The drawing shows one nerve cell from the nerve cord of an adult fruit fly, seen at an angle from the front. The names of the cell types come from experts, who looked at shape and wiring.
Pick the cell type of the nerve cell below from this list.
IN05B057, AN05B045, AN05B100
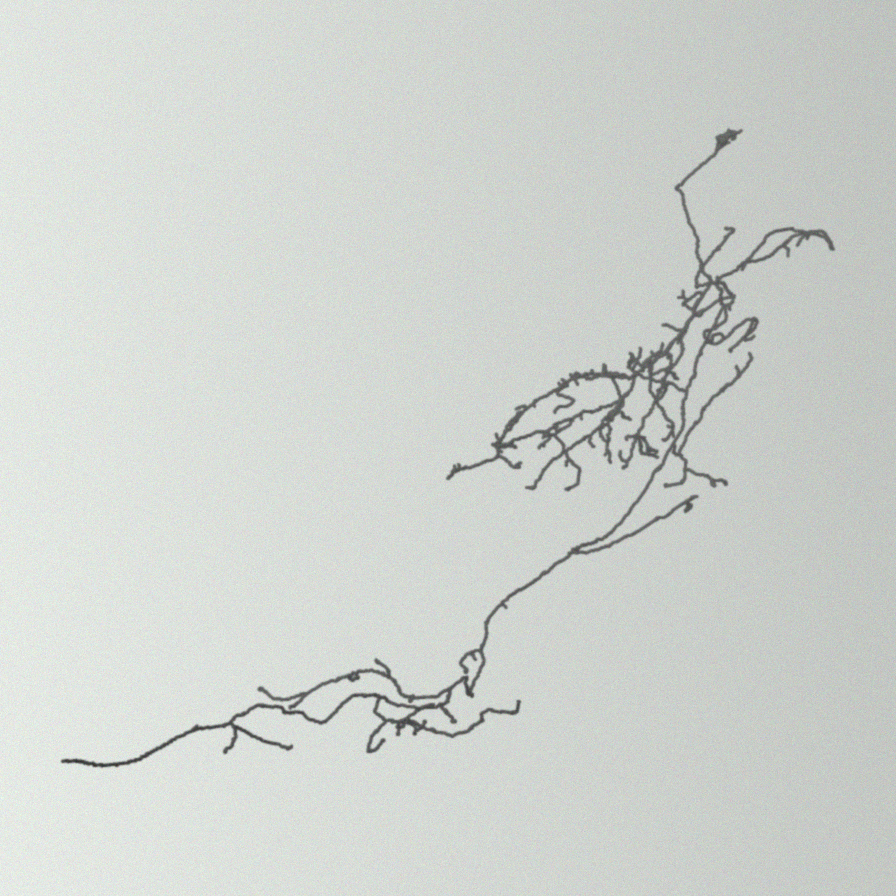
AN05B045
